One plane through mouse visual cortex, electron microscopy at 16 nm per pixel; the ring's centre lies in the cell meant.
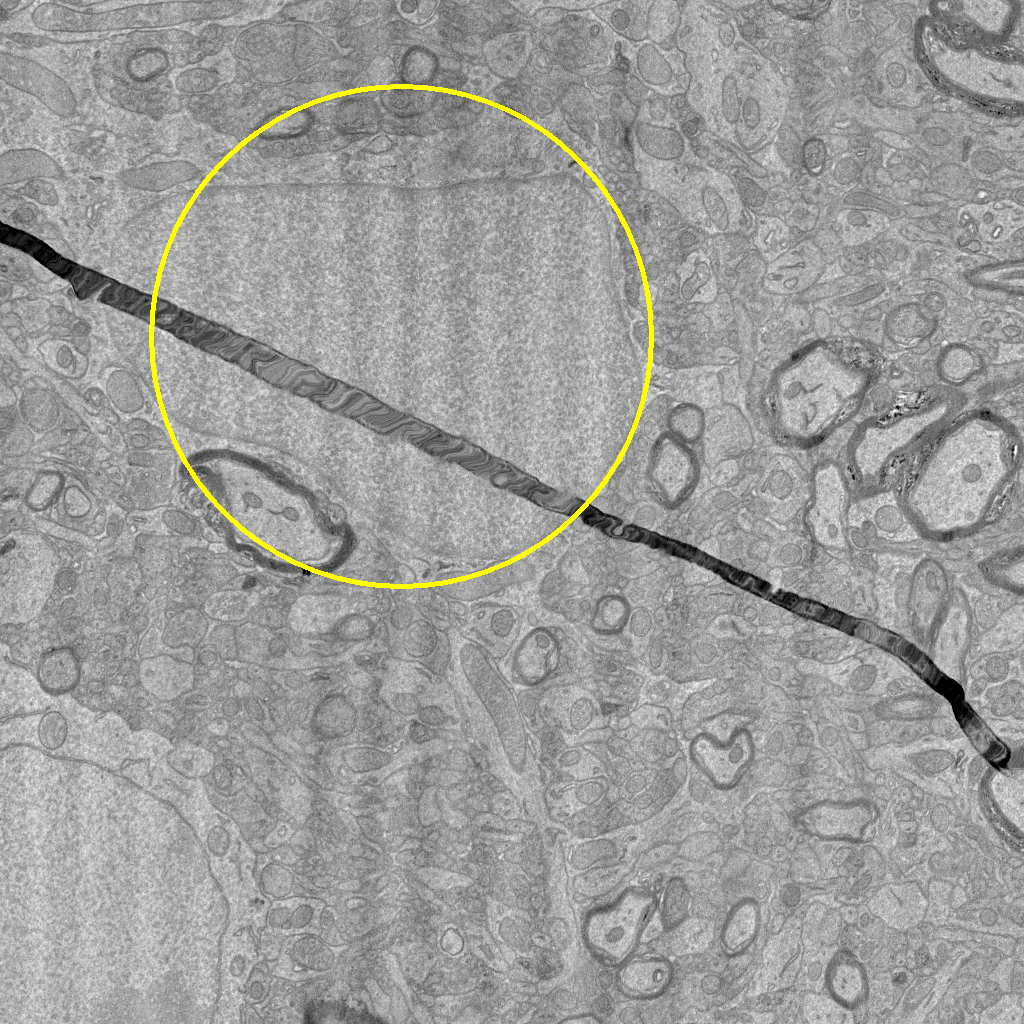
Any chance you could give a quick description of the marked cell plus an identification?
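A large, pale, rounded nucleus occupies most of the ring. Along its upper edge the outline runs smooth and nearly straight, with no indentations. Chromatin is fine and evenly spread, and no dense clumps line the envelope. No nucleolus is visible in this plane. This is an astrocyte.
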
